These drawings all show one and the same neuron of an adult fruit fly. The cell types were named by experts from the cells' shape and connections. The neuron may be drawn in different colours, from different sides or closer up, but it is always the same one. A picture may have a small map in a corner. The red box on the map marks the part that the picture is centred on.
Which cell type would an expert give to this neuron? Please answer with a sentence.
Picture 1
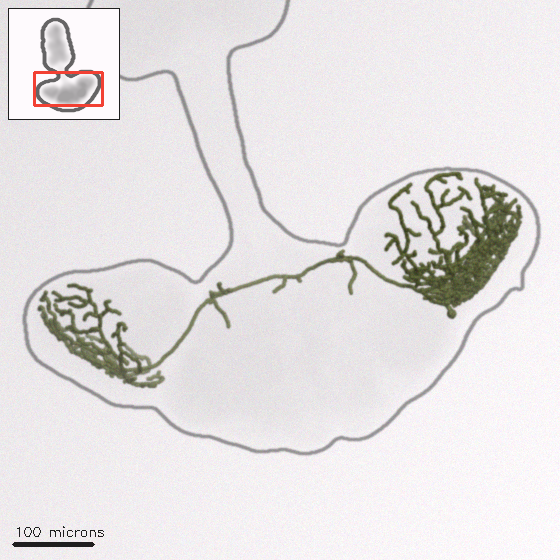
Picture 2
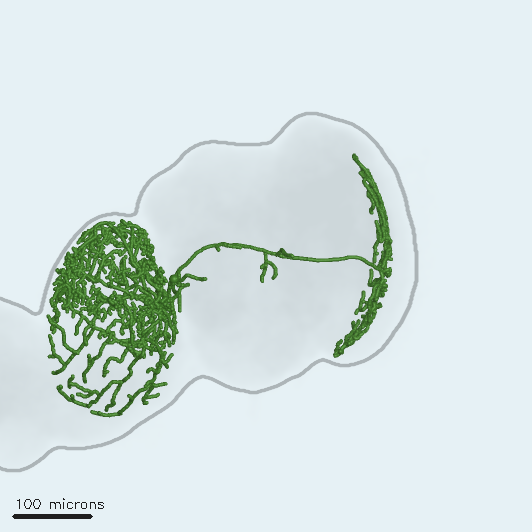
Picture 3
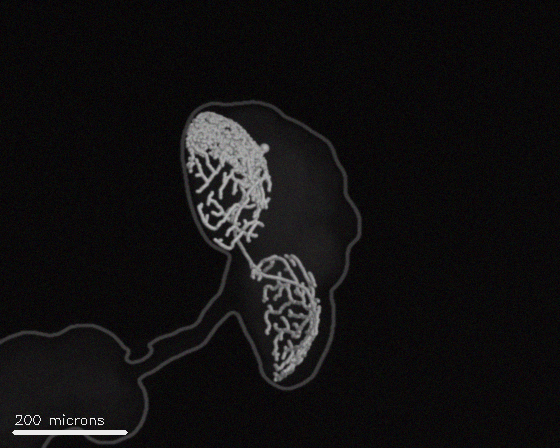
The cell type is MeVPMe2.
